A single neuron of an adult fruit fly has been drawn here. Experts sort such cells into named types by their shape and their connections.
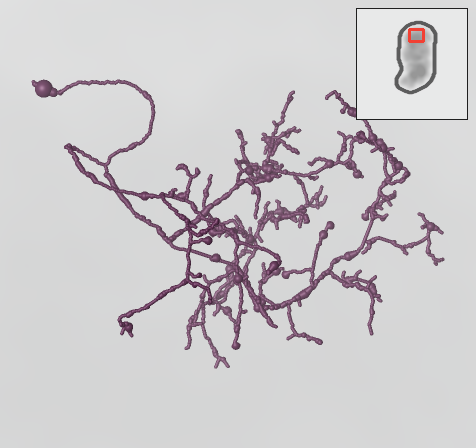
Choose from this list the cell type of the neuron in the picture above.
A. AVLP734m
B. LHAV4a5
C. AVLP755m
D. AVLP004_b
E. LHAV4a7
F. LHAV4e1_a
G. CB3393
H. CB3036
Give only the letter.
D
